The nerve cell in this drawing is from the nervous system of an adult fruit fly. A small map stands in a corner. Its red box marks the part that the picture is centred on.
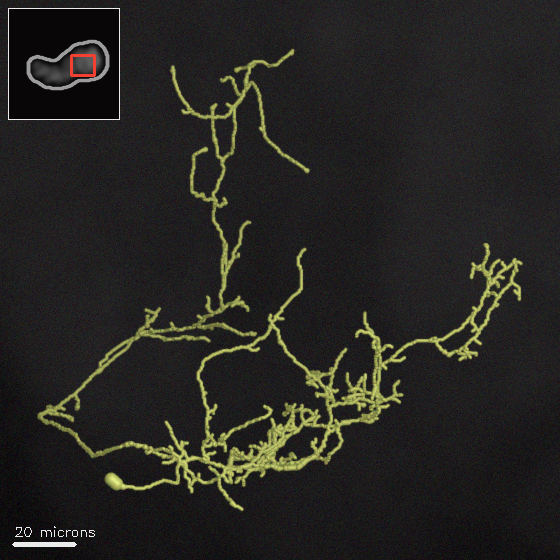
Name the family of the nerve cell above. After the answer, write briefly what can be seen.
Its family is hemilineage LB19. It is a central-brain intrinsic neuron. The cell body is at the lower left of the picture. From left to right in the picture it spans about 160 microns. The picture shows dozens of branch ends.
